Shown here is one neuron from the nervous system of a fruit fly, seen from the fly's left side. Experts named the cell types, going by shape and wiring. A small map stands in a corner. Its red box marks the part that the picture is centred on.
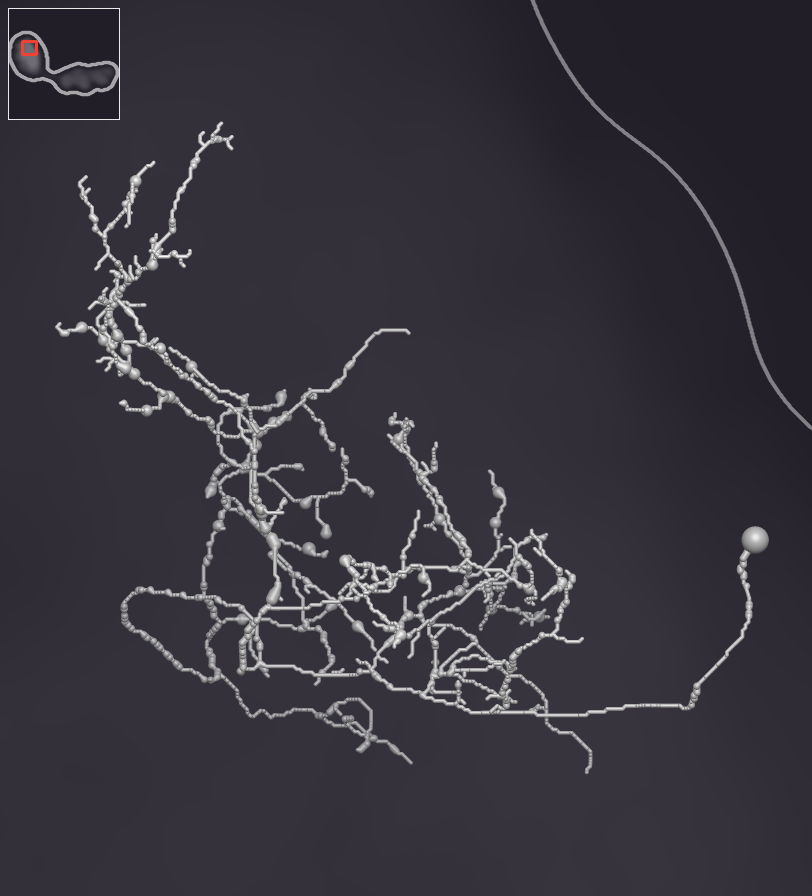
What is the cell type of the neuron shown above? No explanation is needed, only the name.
CL272_a1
